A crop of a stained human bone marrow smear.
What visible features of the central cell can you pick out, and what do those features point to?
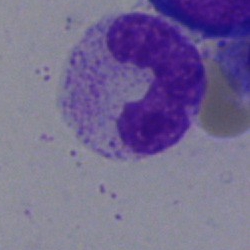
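Nucleus: curved like a horseshoe, its hollow side facing left, and lying along the right side of the cell. Chromatin: dense and dark purple. Cytoplasm: pale, filling the left part of the cell. This is a band neutrophil.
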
